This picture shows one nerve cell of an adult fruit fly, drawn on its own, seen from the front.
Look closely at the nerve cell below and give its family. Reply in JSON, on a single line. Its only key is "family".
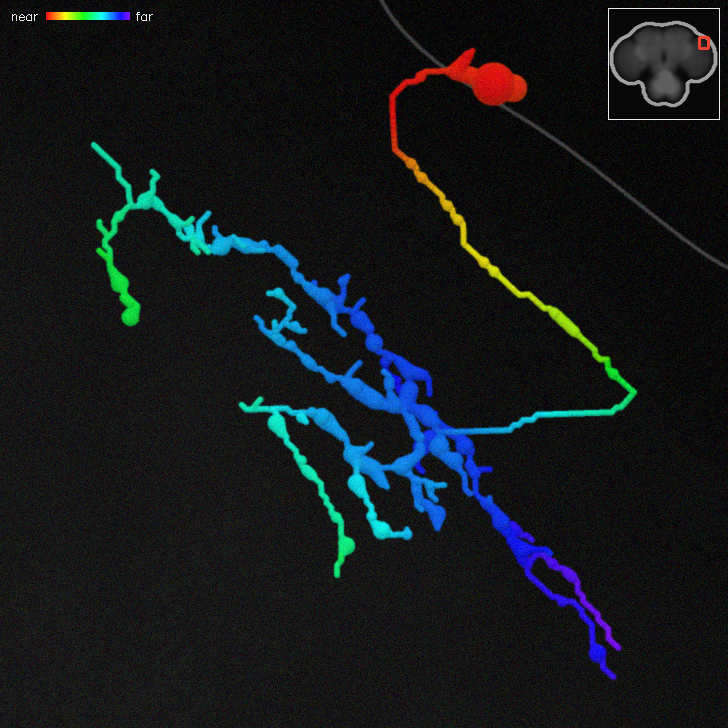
{"family": "Dm"}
